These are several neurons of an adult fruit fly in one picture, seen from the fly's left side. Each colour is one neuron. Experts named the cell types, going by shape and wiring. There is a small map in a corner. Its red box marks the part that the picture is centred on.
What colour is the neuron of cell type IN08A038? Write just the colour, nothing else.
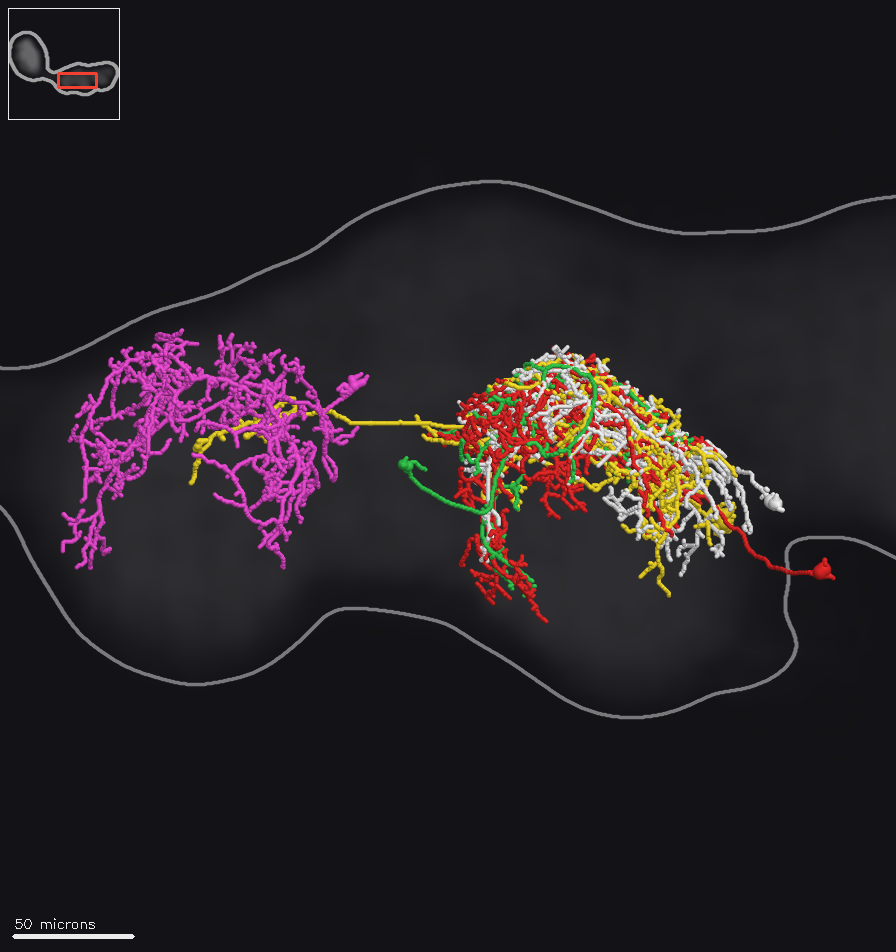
green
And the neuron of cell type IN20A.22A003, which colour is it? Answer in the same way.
red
